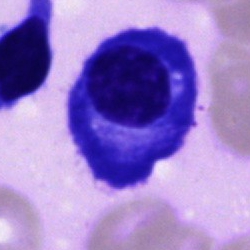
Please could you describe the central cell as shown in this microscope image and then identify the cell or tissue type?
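Nucleus off-centre, toward top of cell. Cytoplasm deep blue: broad band below nucleus, thin rim above. Paler zone in cytoplasm just below nucleus. Plasma cell.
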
